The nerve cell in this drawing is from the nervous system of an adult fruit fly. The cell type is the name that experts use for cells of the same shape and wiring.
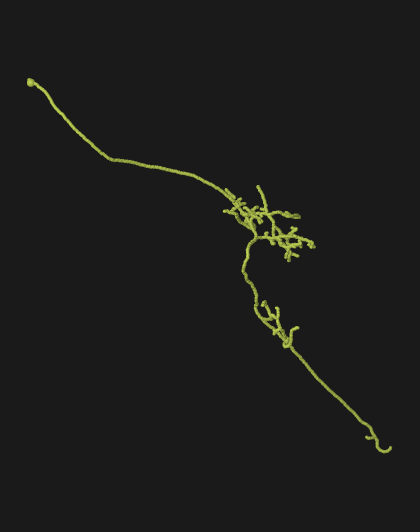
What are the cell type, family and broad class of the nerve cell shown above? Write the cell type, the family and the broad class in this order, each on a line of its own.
IN06A125
hemilineage 06A
nerve-cord intrinsic neuron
